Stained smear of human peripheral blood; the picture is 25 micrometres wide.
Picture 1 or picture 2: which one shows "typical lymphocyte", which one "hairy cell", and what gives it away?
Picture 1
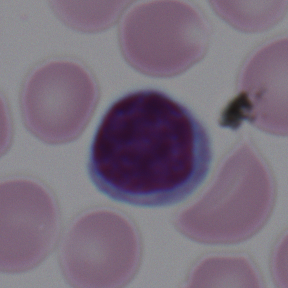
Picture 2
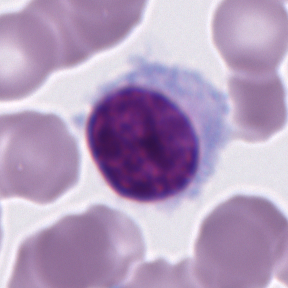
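First, assignment: picture 1 is the typical lymphocyte and picture 2 is the hairy cell. Second, the cell edge: the typical lymphocyte has a smooth, round outline, while the outer edge of the hairy cell's cytoplasm is ragged with fine hair-like projections.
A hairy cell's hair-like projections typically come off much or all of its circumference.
Third, the nucleus: in the typical lymphocyte it is round, about 9 micrometres across, and fills about 70% of the cell's area; in the hairy cell it is a single smooth oval of about 10 by 9 micrometres, with no lobes or deep indentation.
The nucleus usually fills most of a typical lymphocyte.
Fourth, the chromatin: in the typical lymphocyte it is dense and coarsely clumped, with no nucleoli visible.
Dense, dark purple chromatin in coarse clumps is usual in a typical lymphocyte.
Fifth, the cytoplasm: pale blue in the typical lymphocyte, pale greyish blue in the hairy cell, where it forms a wider rim on the upper right than on the lower left.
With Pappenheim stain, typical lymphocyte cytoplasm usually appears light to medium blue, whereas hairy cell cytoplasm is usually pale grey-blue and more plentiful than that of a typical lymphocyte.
Sixth, inclusions: the typical lymphocyte shows no granules, the hairy cell no coarse granules, and neither contains vacuoles. Finally, size: the typical lymphocyte is about 1.5 times as wide as a red cell that lies whole in its picture.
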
